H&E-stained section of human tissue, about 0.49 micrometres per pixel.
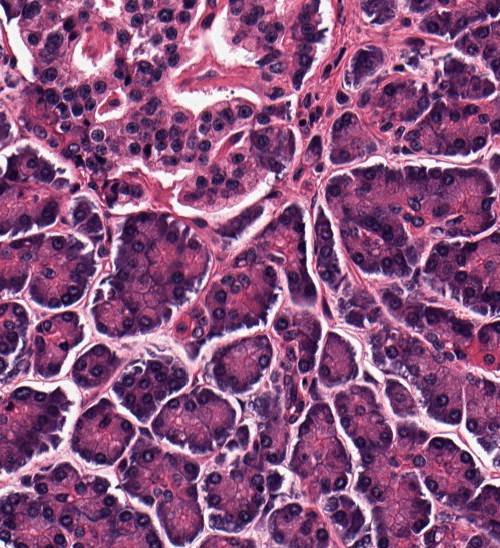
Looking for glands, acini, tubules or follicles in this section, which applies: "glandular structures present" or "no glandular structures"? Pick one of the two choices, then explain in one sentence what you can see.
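Glandular structures present. Most of the field is filled by closely packed rounded acini separated by thin septa.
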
